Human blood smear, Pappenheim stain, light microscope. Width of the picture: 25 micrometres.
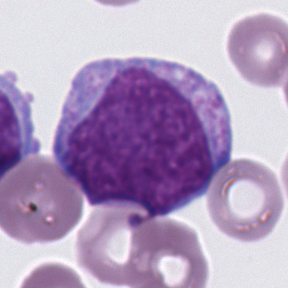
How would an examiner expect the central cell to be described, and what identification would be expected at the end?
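The cell measures about 15 micrometres across, and its rounded outline shows a few blunt corners. Its nucleus fills about 70% of the cell's area, sitting low and reaching the lower edge of the cell. The chromatin is fine and evenly granular, with no coarse dark clumps. Fine purple granules are scattered through the cytoplasm. This cell is a promyelocyte.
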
